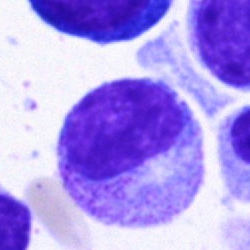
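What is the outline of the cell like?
Round and smooth.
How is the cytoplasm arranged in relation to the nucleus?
It forms a moderate crescent below the nucleus.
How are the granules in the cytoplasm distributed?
Fine purple granules are scattered throughout, densest toward the lower left edge, with a paler, less granular zone just below the nucleus on the right.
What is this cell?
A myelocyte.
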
